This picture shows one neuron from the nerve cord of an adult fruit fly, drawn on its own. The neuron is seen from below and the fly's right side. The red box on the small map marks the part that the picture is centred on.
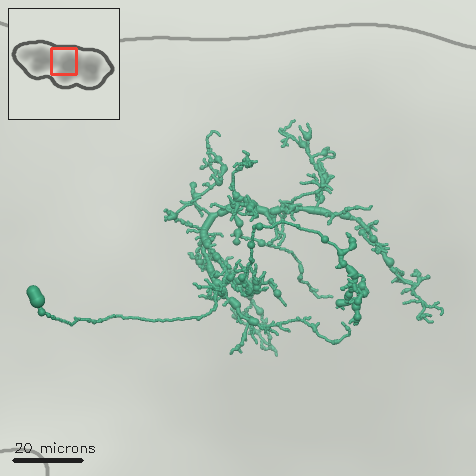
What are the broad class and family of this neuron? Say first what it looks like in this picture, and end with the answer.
By the scale bar it is about 120 microns wide in this view. As drawn here it is wider than it is tall. This is a nerve-cord intrinsic neuron. The family is hemilineage 20A.22A.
